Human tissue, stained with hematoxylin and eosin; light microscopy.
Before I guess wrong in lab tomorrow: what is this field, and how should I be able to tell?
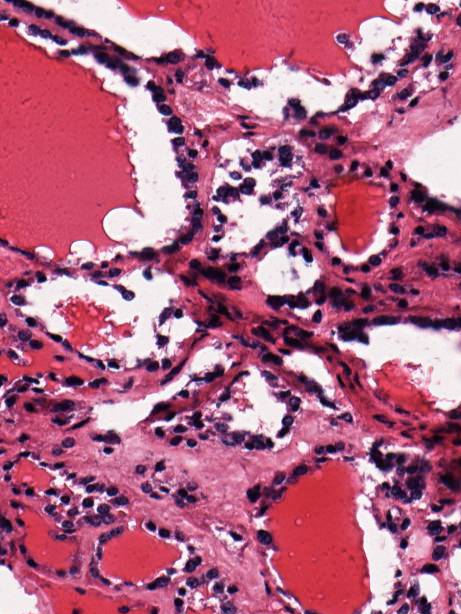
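Each unit you see is a thyroid follicle. Follow the lining: a single layer of low cuboidal to flattened cells with dark round nuclei.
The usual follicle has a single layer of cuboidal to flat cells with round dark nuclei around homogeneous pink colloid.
In many units the pink contents have pulled away from the lining, leaving a white gap, and in the large unit at the upper left round clear vacuoles indent the edge of the pink material.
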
